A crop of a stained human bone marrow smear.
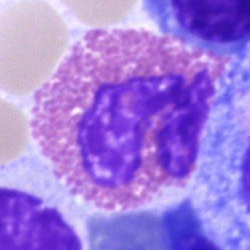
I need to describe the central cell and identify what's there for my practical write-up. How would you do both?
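Pink-to-lilac granules, round and fairly uniform in size, pack the cytoplasm densely and evenly. The nucleus lies toward the lower right, leaving the widest band of cytoplasm on the left; its chromatin is dark purple and coarsely clumped with paler gaps. This is an eosinophil.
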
